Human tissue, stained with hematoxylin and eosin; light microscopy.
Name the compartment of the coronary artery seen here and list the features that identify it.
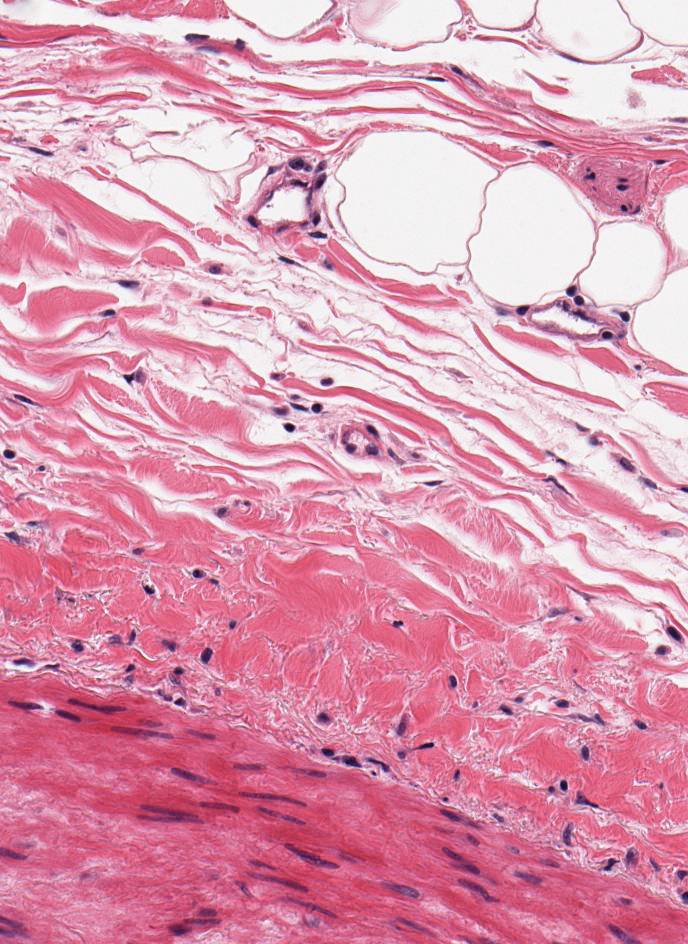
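This is the tunica adventitia. Collagenous connective tissue runs across the middle, between a band of smooth muscle below and fat above. The collagen is compact just above the muscle band and grows looser, with open clefts between bundles, towards the fat. Small thin-walled vessels lie in that loose tissue near the fat, in the upper middle.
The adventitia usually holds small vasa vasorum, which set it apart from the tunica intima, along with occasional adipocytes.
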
